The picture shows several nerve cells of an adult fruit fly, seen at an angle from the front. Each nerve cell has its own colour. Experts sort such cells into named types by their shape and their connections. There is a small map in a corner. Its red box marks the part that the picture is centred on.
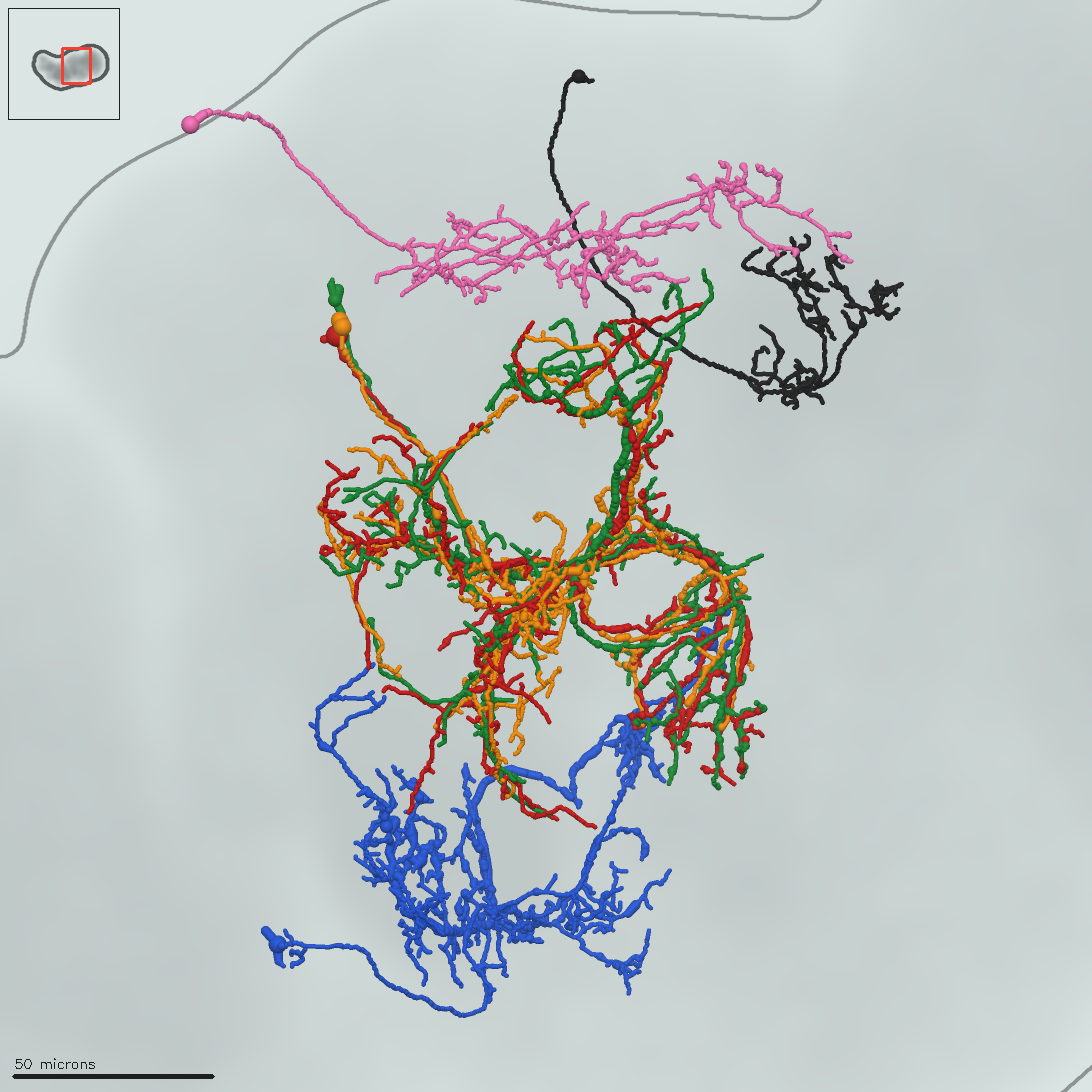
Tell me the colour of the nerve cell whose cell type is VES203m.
green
